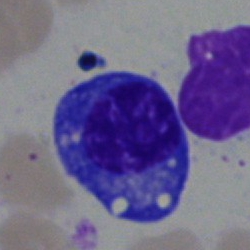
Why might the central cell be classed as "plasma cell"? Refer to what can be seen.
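This is a plasma cell.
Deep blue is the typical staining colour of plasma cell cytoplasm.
The cytoplasm here stains a deep blue, and this goes with the name.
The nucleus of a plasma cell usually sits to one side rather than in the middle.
In this cell the rim of cytoplasm is widest below the nucleus. The chromatin is dark purple and patchy rather than fine and even. Two distinct round clear vacuoles lie near the bottom edge of the cytoplasm.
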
